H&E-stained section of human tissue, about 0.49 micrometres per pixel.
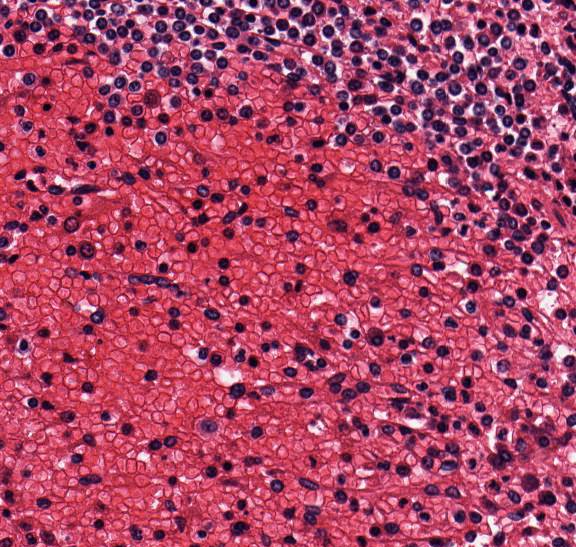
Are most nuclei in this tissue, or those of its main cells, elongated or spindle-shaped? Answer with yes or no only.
No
